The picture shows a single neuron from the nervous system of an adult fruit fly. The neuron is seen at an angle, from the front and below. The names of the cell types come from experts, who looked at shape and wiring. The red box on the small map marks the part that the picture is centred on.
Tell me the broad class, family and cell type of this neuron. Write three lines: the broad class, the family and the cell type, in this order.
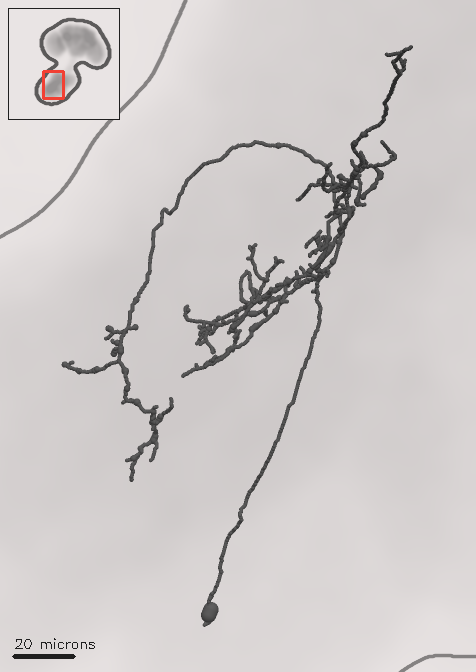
nerve-cord intrinsic neuron
hemilineage 02A
IN02A023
